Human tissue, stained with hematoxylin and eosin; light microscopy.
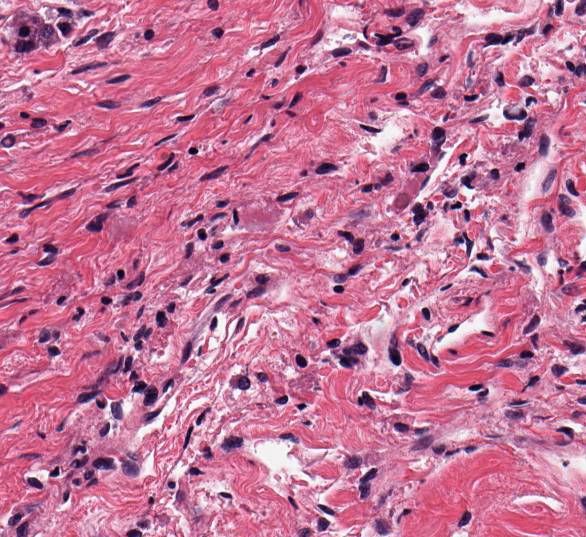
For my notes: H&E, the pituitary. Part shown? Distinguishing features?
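Dense connective tissue: the whole field is fibrous stroma without epithelium. Thick, wavy, bright pink collagen bundles have dark spindle-shaped and oval nuclei scattered between them.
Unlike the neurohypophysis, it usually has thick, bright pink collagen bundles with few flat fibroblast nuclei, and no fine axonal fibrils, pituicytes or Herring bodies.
At upper left, bundles and nuclei stream roughly parallel and oblique.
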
